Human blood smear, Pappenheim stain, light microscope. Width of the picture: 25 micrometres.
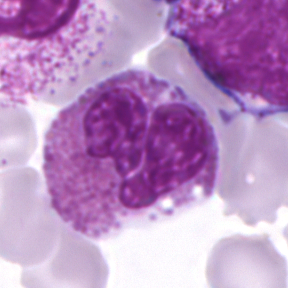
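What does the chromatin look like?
Patchy, I'd say: darker purple clumps alongside paler streaks.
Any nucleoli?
None that I can see in the nucleus.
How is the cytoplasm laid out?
It makes a wide rim, broadest on the left side of the nucleus.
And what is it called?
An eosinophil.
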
